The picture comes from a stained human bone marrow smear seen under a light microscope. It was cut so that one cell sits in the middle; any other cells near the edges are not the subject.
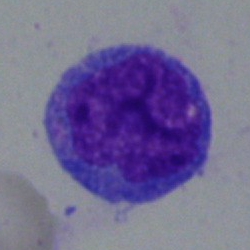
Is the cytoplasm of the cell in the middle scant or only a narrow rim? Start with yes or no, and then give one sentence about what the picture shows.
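Yes. The nucleus fills most of the cell.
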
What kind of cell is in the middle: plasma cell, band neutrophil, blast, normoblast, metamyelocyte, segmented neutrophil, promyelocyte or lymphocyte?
blast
